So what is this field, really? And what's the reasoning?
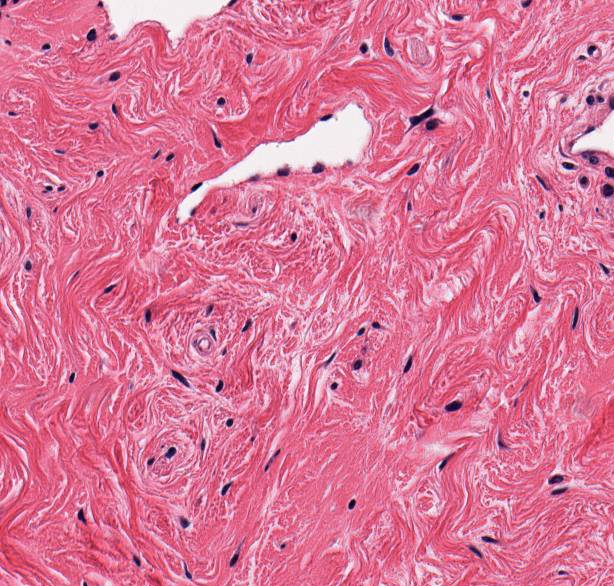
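I'd call this dense connective tissue. The whole field is dense pink collagenous tissue, its wavy bundles running in haphazard, interlacing directions, and nothing in it is epithelium. Nuclei are sparse, lying singly and widely scattered, and most are small, dark and spindle-shaped or oval.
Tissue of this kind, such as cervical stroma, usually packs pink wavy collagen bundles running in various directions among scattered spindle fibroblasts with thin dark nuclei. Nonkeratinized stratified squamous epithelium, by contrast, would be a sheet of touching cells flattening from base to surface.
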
